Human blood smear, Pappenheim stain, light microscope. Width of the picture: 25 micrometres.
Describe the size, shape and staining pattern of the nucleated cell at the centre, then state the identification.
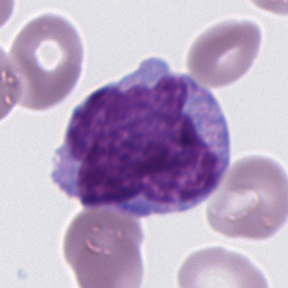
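Small rounded bulges at the top and on the left make the outline irregular, and the cell measures about 16 by 14 micrometres. Its nucleus, about 13 micrometres across, fills about 70% of the cell's area. The cytoplasm is pale greyish blue, forms its widest rim on the right side of the cell, and shows no clear vacuoles. This is an atypical promyelocyte.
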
